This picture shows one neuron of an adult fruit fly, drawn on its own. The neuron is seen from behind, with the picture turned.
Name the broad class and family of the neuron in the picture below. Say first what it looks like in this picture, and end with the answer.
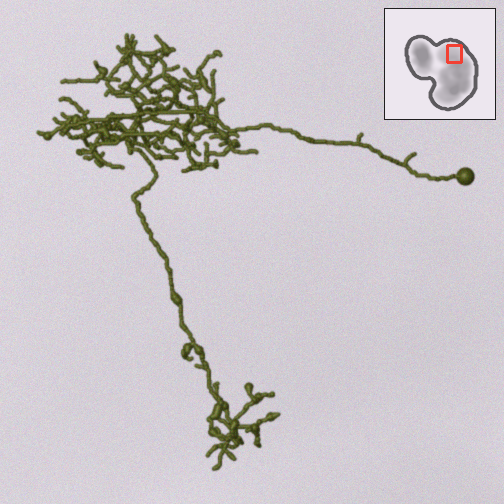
Dozens of branch ends can be seen. In this view it is about as wide as it is tall. This is an optic-lobe intrinsic neuron. Its family is Y.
